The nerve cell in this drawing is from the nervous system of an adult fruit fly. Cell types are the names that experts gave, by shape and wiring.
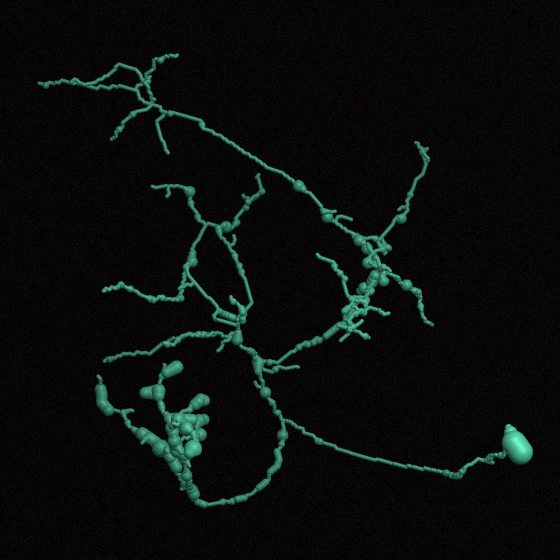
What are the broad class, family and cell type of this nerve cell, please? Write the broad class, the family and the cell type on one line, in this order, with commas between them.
nerve-cord intrinsic neuron, hemilineage 09A, IN09A045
